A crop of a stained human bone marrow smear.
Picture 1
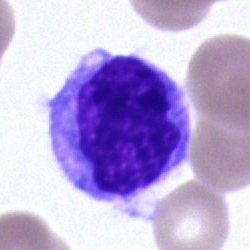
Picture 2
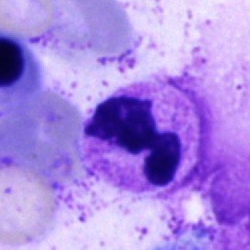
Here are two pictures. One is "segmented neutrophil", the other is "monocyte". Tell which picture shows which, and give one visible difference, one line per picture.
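The cell in picture 1 is a monocyte. No distinct granules are seen in the cytoplasm.
The cell in picture 2 is a segmented neutrophil. Fine pinkish-purple granules are spread through the cytoplasm.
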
